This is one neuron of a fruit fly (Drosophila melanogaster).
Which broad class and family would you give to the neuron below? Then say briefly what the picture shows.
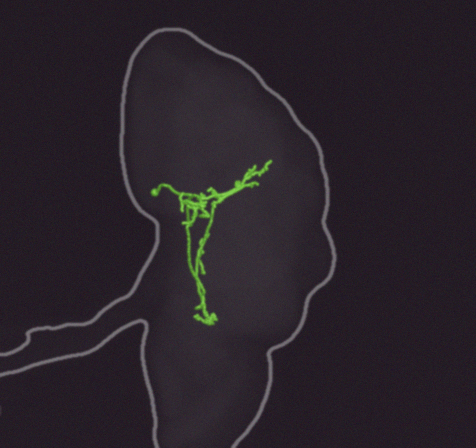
Its broad class is central-brain intrinsic neuron. Its family is hemilineage DM6_ventral. It is in the brain and does not reach the nerve cord. As drawn here it is taller than it is wide.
